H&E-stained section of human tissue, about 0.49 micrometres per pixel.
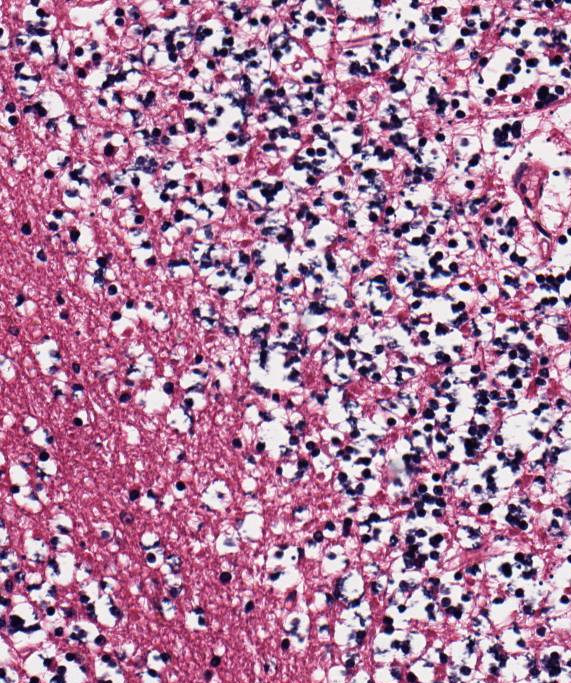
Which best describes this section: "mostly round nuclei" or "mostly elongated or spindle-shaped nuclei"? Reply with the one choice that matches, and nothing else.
Mostly round nuclei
